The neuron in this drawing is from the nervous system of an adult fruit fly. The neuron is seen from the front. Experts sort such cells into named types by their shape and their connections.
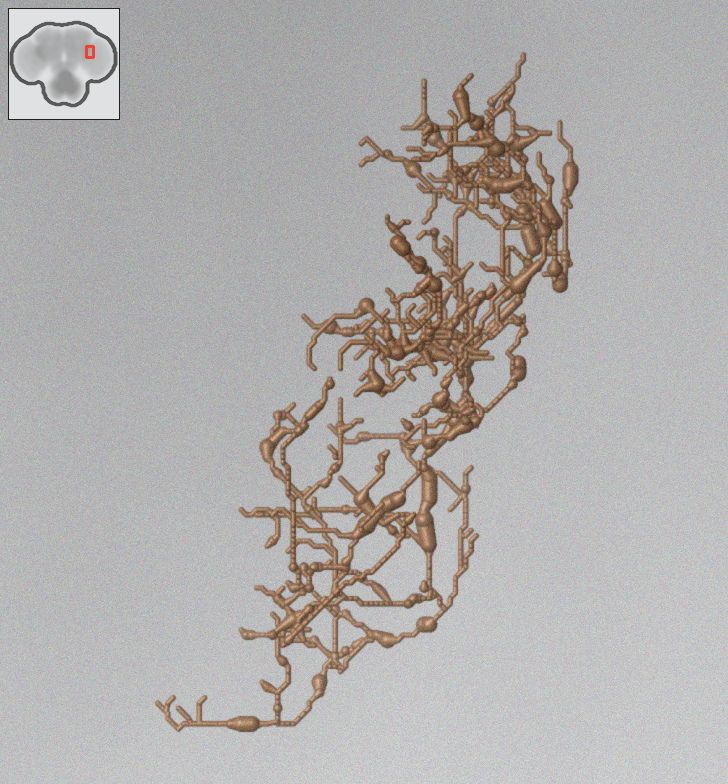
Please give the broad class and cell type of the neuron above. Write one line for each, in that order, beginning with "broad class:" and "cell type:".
broad class: central-brain intrinsic neuron
cell type: AVLP410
